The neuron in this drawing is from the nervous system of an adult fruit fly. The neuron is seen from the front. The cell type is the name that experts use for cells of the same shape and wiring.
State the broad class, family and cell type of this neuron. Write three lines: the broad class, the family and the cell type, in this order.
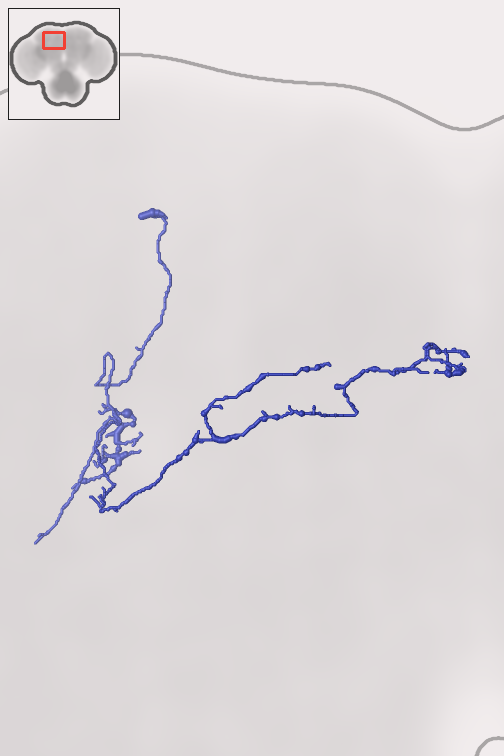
central-brain intrinsic neuron
class Kenyon Cell
KCg-d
